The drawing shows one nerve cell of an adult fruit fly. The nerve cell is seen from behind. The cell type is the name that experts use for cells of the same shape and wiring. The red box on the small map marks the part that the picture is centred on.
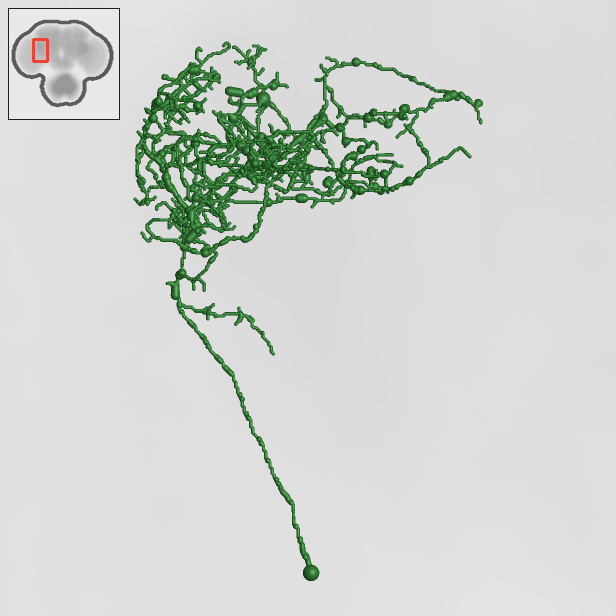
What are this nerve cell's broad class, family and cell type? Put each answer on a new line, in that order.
central-brain intrinsic neuron
hemilineage VLPl&p1_lateral
CB3488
